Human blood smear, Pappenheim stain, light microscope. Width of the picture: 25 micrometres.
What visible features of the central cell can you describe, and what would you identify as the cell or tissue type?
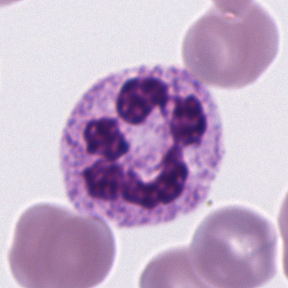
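Round and smooth, the outline of the cell is regular. Its nucleus is divided into several separate lobes. These lobes lie in a ring around a pale central area. No vacuoles are seen in the cytoplasm. Answer: segmented neutrophil.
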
